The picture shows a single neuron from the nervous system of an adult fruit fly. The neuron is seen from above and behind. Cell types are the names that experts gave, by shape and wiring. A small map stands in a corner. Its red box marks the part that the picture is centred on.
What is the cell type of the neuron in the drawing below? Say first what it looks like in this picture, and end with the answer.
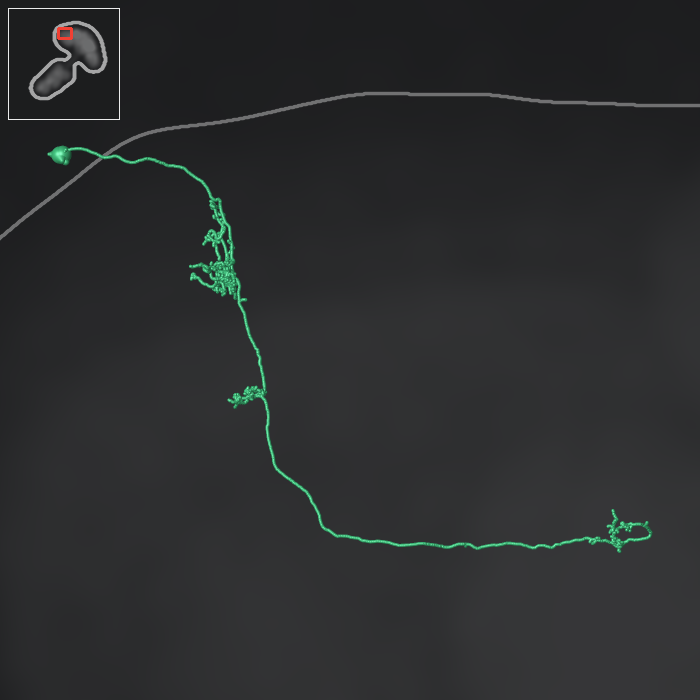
It is in the brain and does not reach the nerve cord. In this view it is wider than it is tall. It is an optic-lobe intrinsic neuron. Its cell type is Tm20.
